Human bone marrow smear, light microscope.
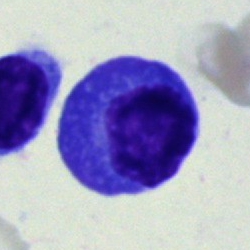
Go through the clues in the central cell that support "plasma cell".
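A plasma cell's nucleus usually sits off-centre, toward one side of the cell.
Here it is pushed toward the right, which goes with that.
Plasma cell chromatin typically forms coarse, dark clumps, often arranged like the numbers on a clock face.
This nucleus has dense, coarsely clumped chromatin.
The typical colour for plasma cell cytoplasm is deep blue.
The cytoplasm here is abundant and stains deep blue, so that fits too. A paler zone lies in the cytoplasm just beside the nucleus's left edge.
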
